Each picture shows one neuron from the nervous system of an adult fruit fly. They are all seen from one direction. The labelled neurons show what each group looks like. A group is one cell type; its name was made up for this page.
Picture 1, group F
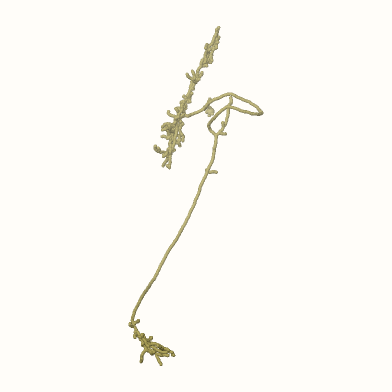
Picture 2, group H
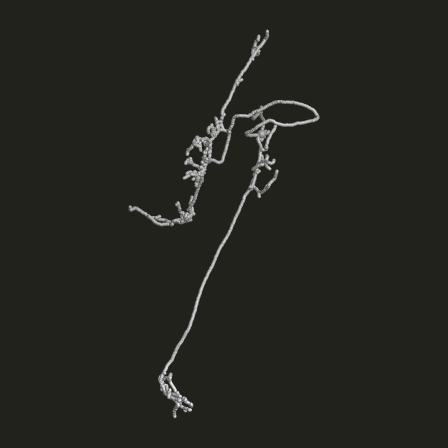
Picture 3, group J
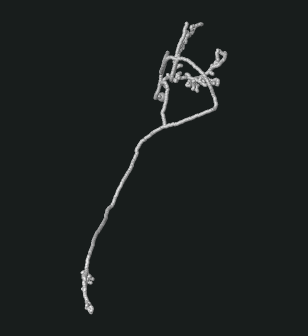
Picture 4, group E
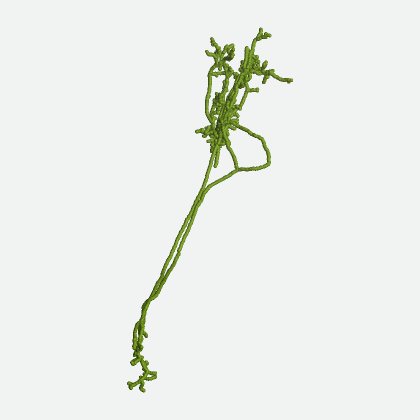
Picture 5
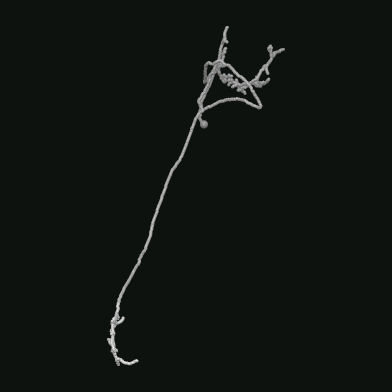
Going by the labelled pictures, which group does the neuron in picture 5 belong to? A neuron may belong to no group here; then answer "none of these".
group J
